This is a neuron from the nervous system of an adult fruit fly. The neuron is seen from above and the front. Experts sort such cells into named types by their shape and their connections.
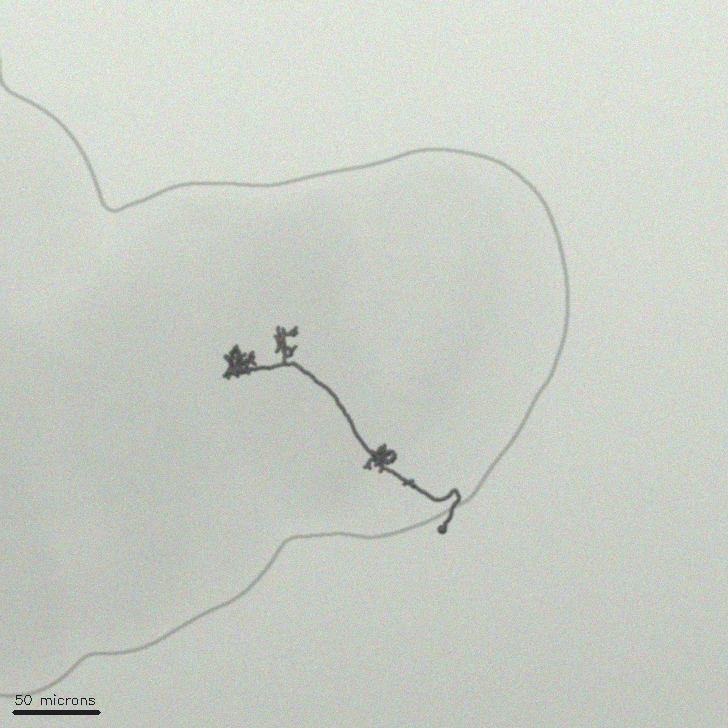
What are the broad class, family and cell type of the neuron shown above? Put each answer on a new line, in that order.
optic-lobe intrinsic neuron
TmY
TmY17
